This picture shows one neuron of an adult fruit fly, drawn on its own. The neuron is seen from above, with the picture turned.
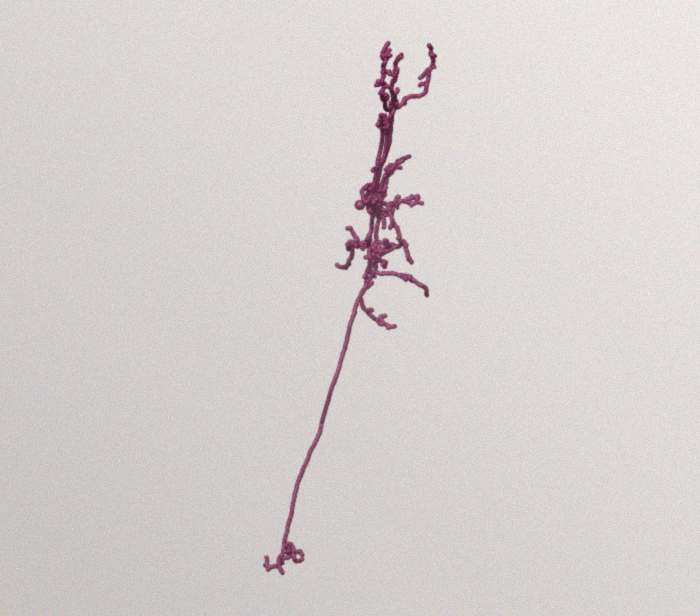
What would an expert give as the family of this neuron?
hemilineage 05B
